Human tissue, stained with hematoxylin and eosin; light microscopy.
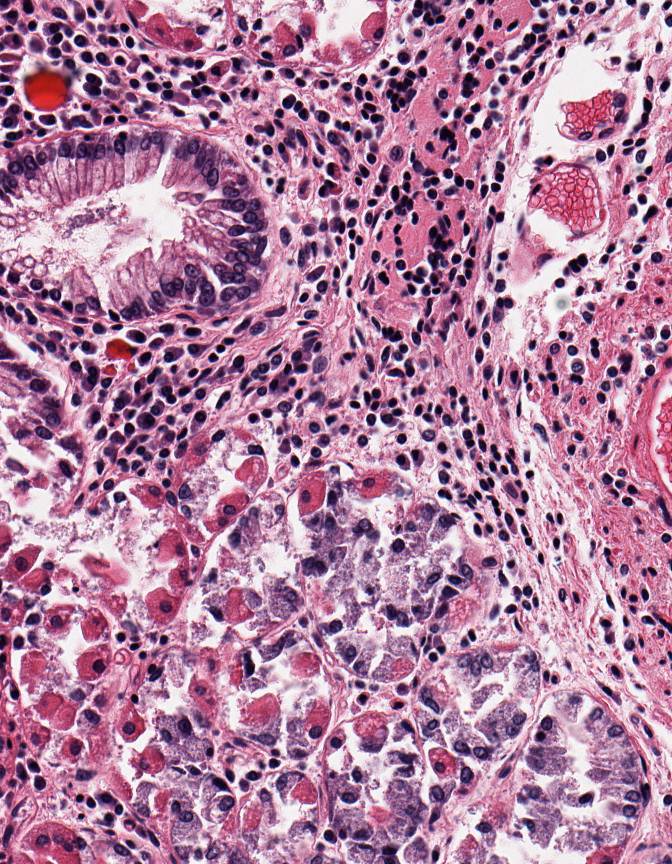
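Stomach. Lower half: mostly closely packed glands. Upper left: gland lined by tall columnar cells, pale apical cytoplasm, basal nuclei. Lower glands: many cells with bright pink cytoplasm and one round central nucleus, most towards lower left. Central stroma: crowded small cells, round dark nuclei.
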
